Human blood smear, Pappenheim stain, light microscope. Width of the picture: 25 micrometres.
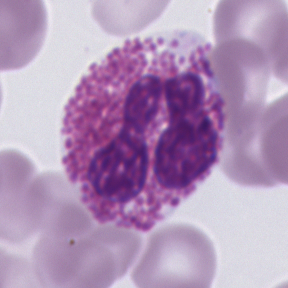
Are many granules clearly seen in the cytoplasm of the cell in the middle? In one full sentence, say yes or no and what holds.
Yes, in the cytoplasm of this cell, many granules are visible.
